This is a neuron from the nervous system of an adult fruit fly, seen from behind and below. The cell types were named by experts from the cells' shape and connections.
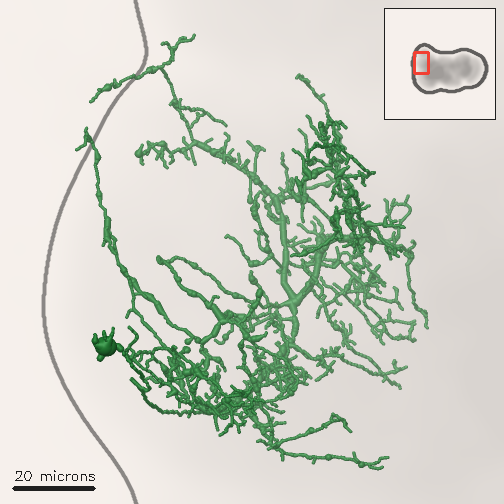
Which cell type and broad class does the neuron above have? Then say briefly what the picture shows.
It is of cell type INXXX468. Its broad class is nerve-cord intrinsic neuron. From top to bottom in the picture it spans about 110 microns. The picture shows more than a hundred branch ends.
